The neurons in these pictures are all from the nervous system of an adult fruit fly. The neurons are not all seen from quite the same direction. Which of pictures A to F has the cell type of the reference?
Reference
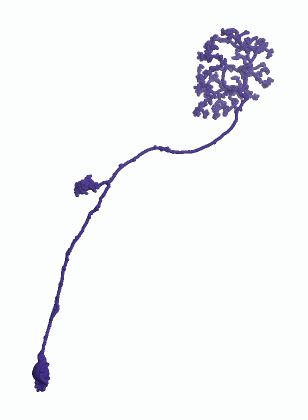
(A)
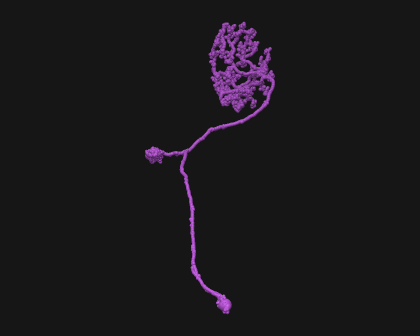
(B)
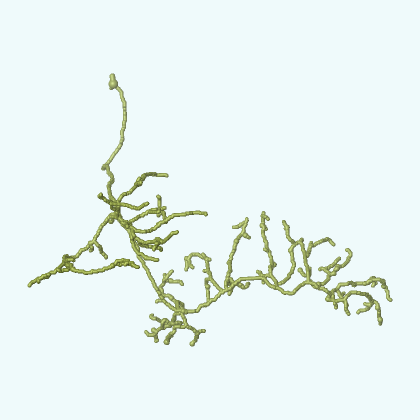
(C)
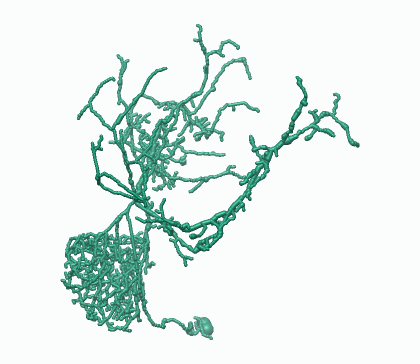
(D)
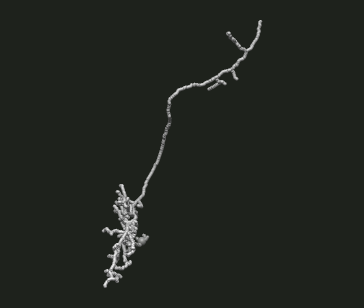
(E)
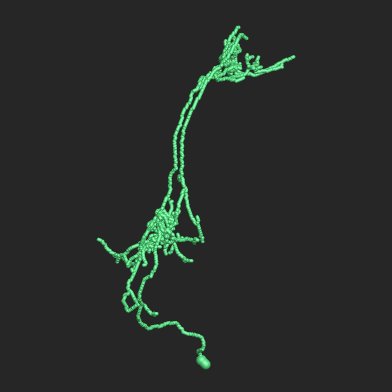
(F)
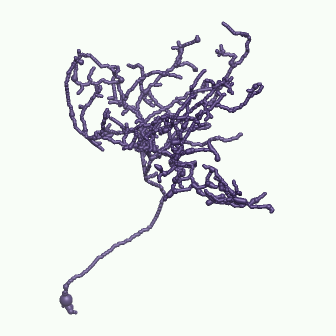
A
